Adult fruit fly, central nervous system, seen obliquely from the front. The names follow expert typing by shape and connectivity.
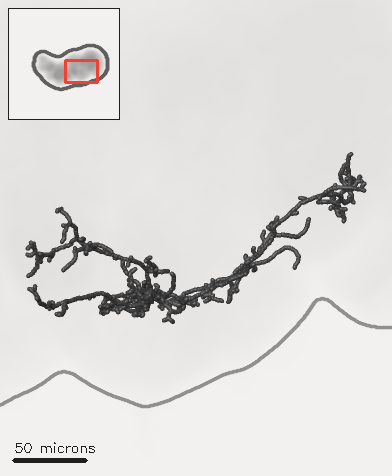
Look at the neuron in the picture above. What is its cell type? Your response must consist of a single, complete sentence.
This neuron is included in the cell type GNG295.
